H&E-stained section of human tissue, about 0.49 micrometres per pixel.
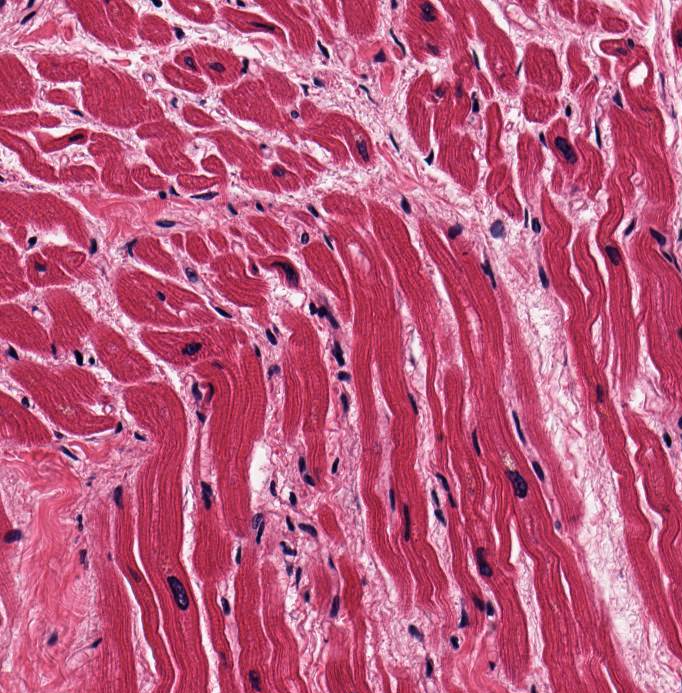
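Atrial appendage of the heart, haematoxylin and eosin. Muscle fibres are cut across or obliquely as rounded profiles in the upper left, and lengthwise in the lower and right parts, where some branch and join neighbouring fibres. Oval nuclei lie centrally within the fibres, and the cytoplasm stains a deep, even red-pink.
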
